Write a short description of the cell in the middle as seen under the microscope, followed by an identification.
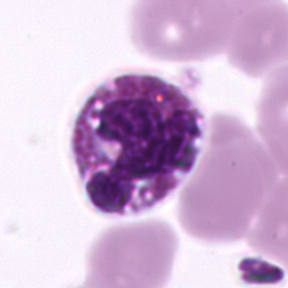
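The cell has a smooth, roughly oval outline. Its chromatin is dark purple and coarsely clumped, and the cytoplasm is pinkish-purple with a few small clear spots scattered through it. That one's an eosinophil.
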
